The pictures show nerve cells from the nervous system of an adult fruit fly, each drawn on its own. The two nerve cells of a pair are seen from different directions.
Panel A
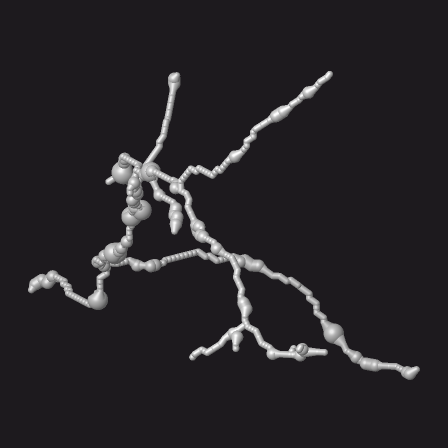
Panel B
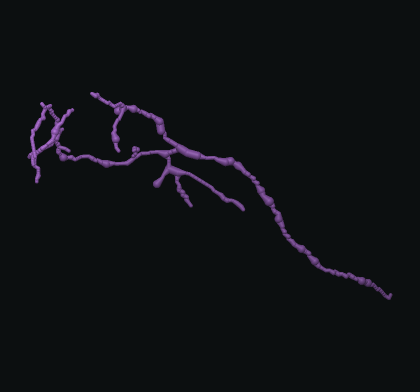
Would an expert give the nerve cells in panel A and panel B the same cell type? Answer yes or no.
no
